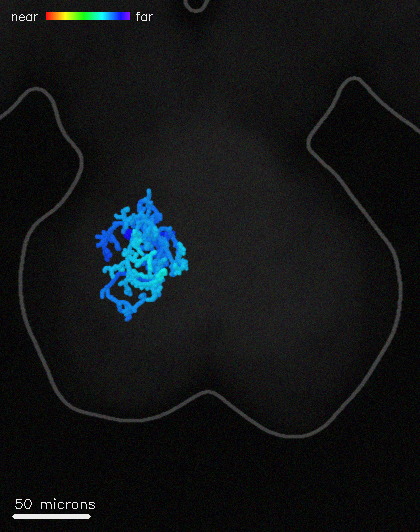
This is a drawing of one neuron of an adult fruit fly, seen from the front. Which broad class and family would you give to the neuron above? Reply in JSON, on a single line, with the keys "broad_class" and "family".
{"broad_class": "nerve-cord intrinsic neuron", "family": "hemilineage 20A.22A"}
